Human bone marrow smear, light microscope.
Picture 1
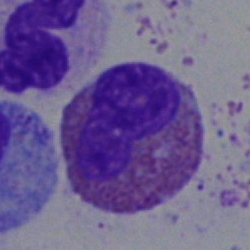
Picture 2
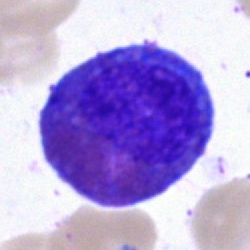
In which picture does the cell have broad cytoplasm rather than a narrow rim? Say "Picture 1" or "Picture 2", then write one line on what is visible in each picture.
Picture 1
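In picture 1: The cytoplasm is abundant, filling much of the lower right of the cell.
In picture 2: The nucleus fills most of the cell.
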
